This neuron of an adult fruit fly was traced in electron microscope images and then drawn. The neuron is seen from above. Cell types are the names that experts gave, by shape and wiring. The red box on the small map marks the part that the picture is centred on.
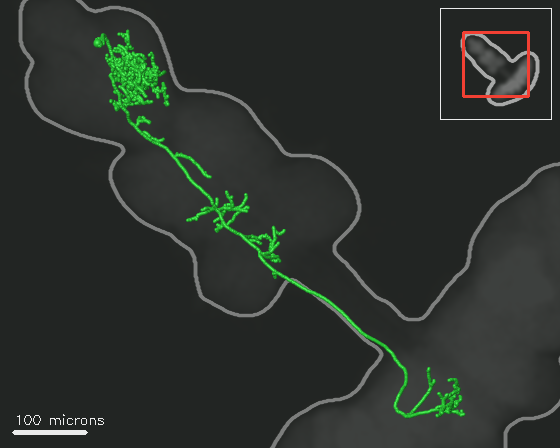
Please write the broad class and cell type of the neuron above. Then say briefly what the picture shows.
Its broad class is ascending neuron. Its cell type is ANXXX152. The cell body can be seen at the upper left of the picture. By the scale bar it is about 550 microns tall in this view.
